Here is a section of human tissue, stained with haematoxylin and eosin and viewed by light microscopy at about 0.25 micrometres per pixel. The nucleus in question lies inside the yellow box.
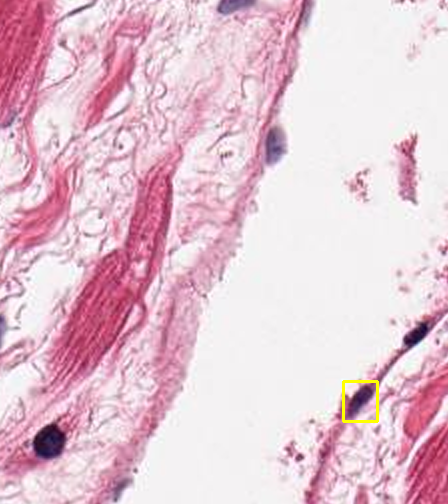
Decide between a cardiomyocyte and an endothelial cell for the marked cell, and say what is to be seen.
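It is an endothelial cell. The nucleus is elongated and flattened, with its long axis running along the edge of the tissue. The nucleus stains dark purple throughout, darker than the pink tissue around it. Very little cytoplasm is visible; beyond the nucleus it is only a thin pink line along the surface. The cell lies right at the border of a wide, clear empty space, with loose wavy pink fibres and bundles of muscle behind it. A second flat, dark nucleus lies a short way further up along the same edge, so the two form a single thin layer lining that space.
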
